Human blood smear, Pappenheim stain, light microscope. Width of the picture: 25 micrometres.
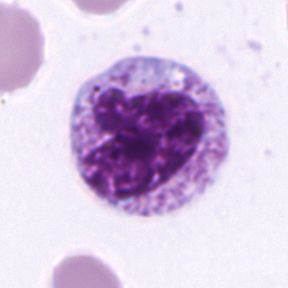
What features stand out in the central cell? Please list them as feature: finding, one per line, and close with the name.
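Cell outline: round and smooth
Nucleus: irregular and lumpy, with indentations
Chromatin: dark purple, coarsely clumped
Granules: fine, pinkish-purple, scattered all through the cytoplasm
Name: band neutrophil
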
